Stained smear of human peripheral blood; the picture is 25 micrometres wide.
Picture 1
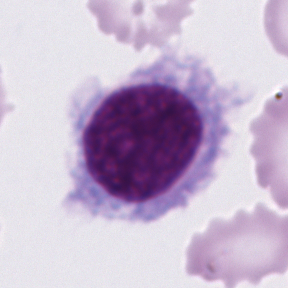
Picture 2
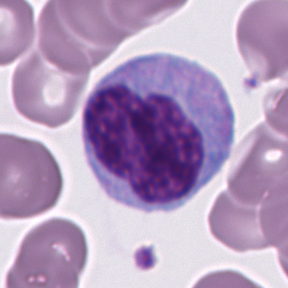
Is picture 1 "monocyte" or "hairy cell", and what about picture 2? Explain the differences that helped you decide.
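The cell in picture 1 is a hairy cell, and the one in picture 2 is a monocyte. Their edges differ most plainly. Fine, ragged hair-like projections fringe the hairy cell all the way around and make its outline irregular, whereas the monocyte's outline is round and smooth.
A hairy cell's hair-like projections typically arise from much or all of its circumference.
The nuclei differ in shape too. The hairy cell's nucleus is round, about 10 micrometres across, with a smooth outline and no indentation or lobes. The monocyte's nucleus is indented, which gives it a kidney-like shape.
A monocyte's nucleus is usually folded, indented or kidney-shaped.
The monocyte's chromatin is dark purple and coarsely clumped, and no nucleoli can be seen in its nucleus.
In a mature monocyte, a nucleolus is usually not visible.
The hairy cell's nucleus fills about 60% of the cell's area and the monocyte's about 50%. In the monocyte, a cell about 14 micrometres across, the nucleus lies toward the lower left. The hairy cell's cytoplasm is pale greyish blue, and its rim is broadest on the upper right side of the nucleus. Neither cell shows vacuoles in its cytoplasm, and the monocyte's cytoplasm shows no distinct granules.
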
